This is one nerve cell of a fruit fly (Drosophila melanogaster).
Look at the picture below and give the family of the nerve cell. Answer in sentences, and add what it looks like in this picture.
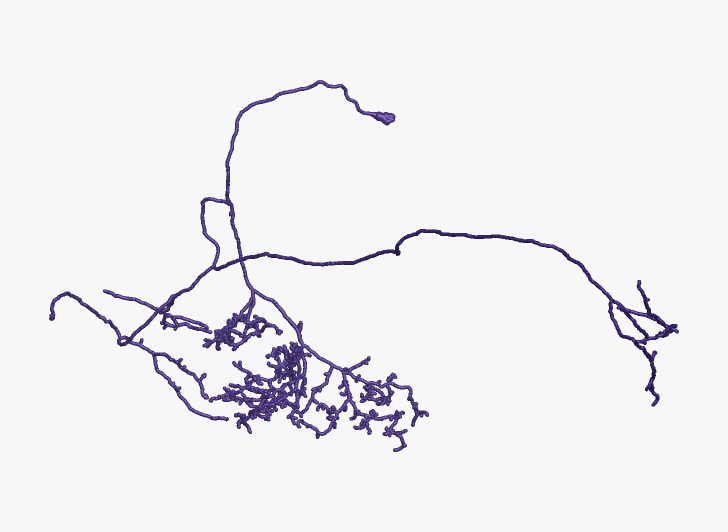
Its family is hemilineage VLPl&p2_posterior. It is a central-brain intrinsic neuron. The cell body is at the top of the picture. Dozens of branch ends can be seen.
